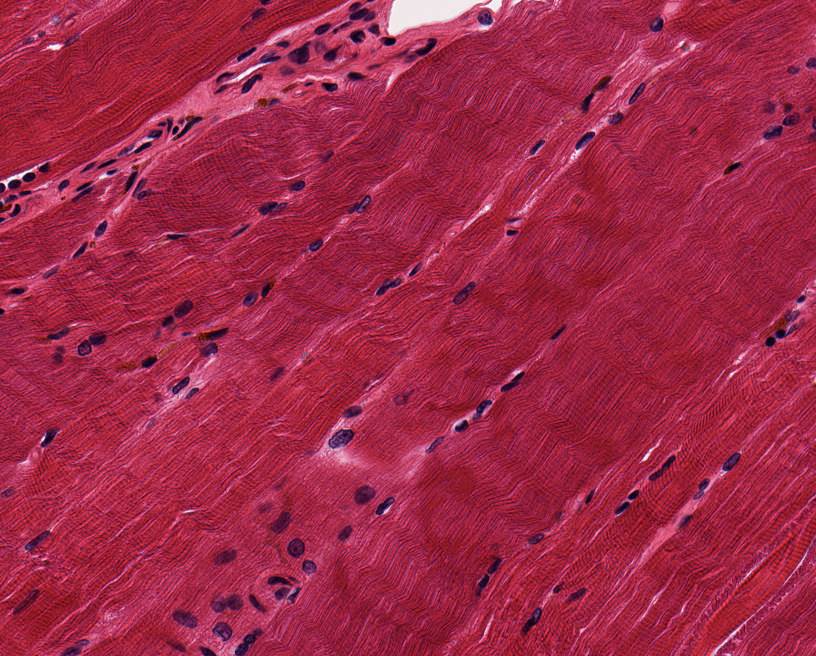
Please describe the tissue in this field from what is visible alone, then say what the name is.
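First, arrangement: long eosinophilic muscle fibres fill the entire field, running in parallel from lower left to upper right. Second, striation: fine cross-striations run across the fibres along their length. Third, nuclear position: the dark elongated nuclei lie in rows along the fibre edges, not in their centres. Fourth, nuclear shape: most nuclei are flattened and spindle-shaped, parallel to the fibres. The tissue is skeletal muscle.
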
